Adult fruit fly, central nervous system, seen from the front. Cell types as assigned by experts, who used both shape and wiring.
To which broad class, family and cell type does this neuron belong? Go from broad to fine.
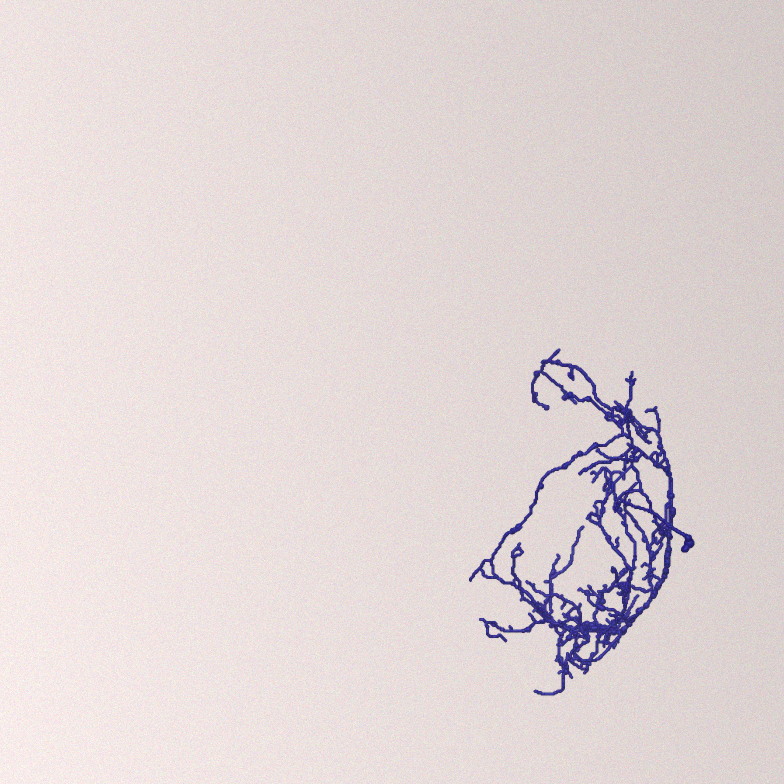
nerve-cord intrinsic neuron; hemilineage 16B; IN16B075_e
